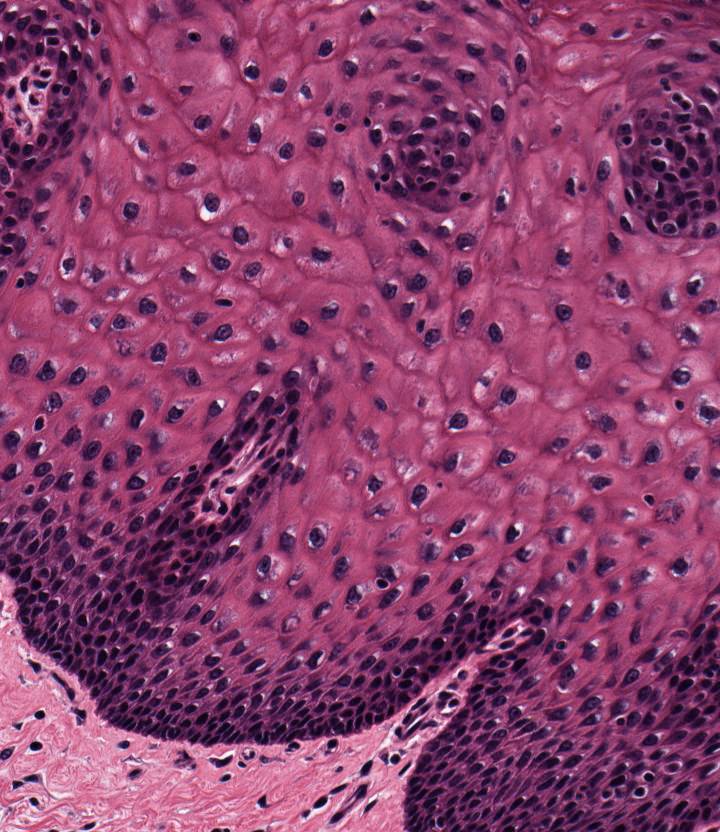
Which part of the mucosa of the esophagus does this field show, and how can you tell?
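Stratified squamous nonkeratinized epithelium fills most of this field, with connective tissue only in the lower left corner. Above the basal zone its cells are large and polygonal, each with abundant pink cytoplasm and a single round central nucleus.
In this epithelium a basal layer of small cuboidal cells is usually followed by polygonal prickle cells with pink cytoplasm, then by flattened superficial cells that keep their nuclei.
No surface keratin layer is present anywhere.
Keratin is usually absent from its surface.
Below, the epithelium pushes into the stroma as broad, rounded bulbous downgrowths.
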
